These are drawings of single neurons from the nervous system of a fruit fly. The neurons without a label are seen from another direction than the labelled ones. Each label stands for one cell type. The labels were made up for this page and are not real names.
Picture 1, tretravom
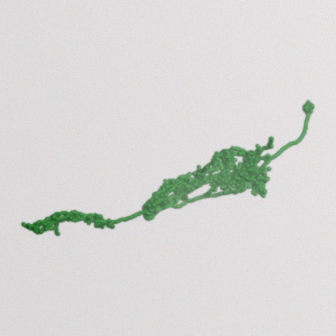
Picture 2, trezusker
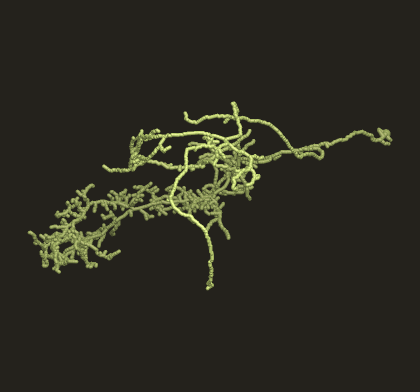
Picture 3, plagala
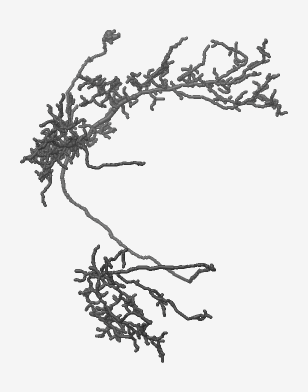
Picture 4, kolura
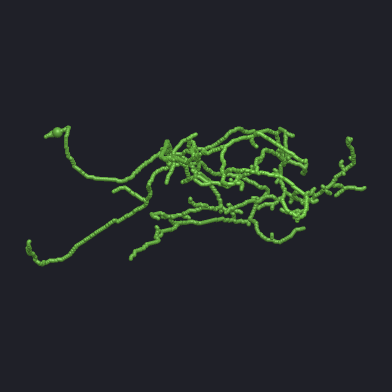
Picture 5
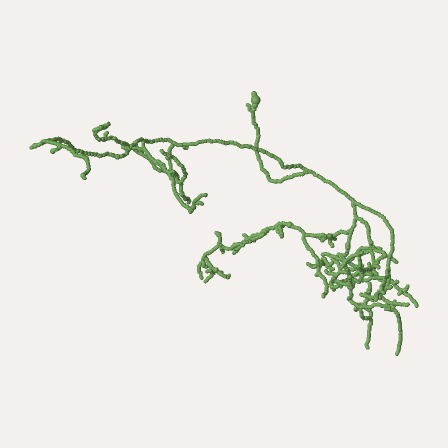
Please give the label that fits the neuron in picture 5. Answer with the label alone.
kolura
